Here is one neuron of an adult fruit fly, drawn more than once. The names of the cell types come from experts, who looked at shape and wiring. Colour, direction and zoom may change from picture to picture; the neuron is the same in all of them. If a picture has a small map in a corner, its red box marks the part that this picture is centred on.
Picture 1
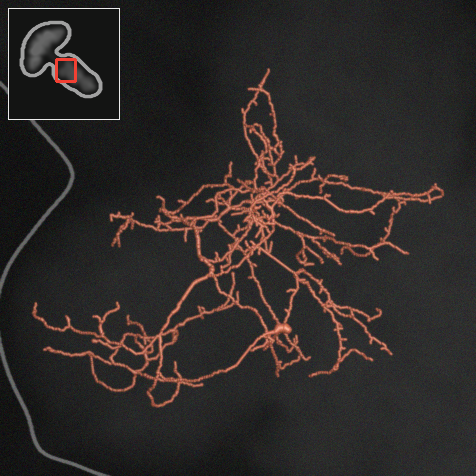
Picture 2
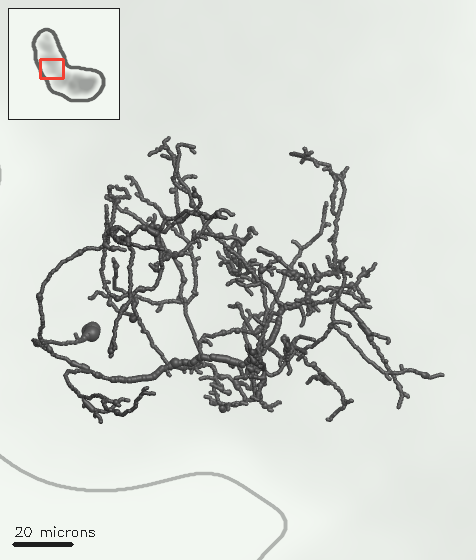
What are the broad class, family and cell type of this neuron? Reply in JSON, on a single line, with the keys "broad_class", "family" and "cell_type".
{"broad_class": "nerve-cord intrinsic neuron", "family": "hemilineage 04B", "cell_type": "IN04B028"}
